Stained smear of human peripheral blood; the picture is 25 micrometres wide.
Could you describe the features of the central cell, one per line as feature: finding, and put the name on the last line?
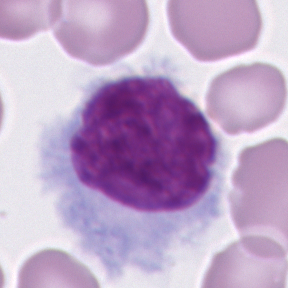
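Projections: fine and hair-like, fringing the edge of the cytoplasm
Outline: ragged and indistinct at the outer margin
Granules: no distinct coloured ones in the cytoplasm
Nucleus: no lobes or deep indentations
Identity: hairy cell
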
